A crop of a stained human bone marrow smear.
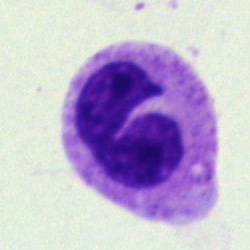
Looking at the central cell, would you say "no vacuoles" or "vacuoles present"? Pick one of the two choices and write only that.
Vacuoles present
